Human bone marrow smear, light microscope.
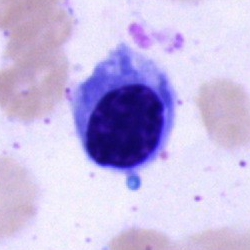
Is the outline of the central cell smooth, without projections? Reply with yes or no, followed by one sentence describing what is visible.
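No. The cell outline is irregular, with ragged edges along the top.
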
